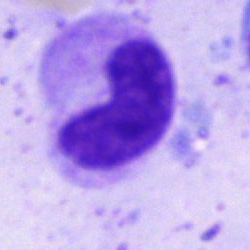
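Metamyelocyte in a stained bone marrow smear. Its nucleus is curved like a kidney bean, the notch facing the upper left, and the chromatin is dark purple and fairly dense. The cytoplasm is pale lilac and widest at the upper left, lying within the notch of the nucleus.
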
